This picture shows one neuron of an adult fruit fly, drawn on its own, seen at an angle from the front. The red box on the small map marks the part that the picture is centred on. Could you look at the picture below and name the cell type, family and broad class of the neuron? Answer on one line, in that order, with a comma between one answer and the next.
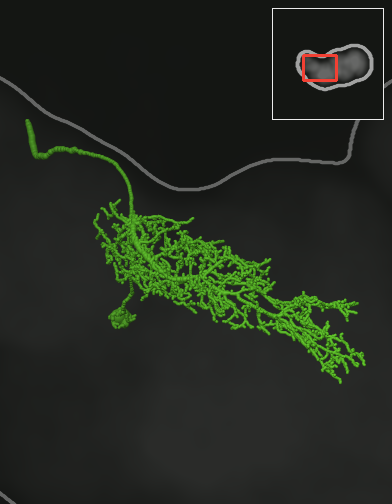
MNhm43, hemilineage 16B, motor neuron of the nerve cord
